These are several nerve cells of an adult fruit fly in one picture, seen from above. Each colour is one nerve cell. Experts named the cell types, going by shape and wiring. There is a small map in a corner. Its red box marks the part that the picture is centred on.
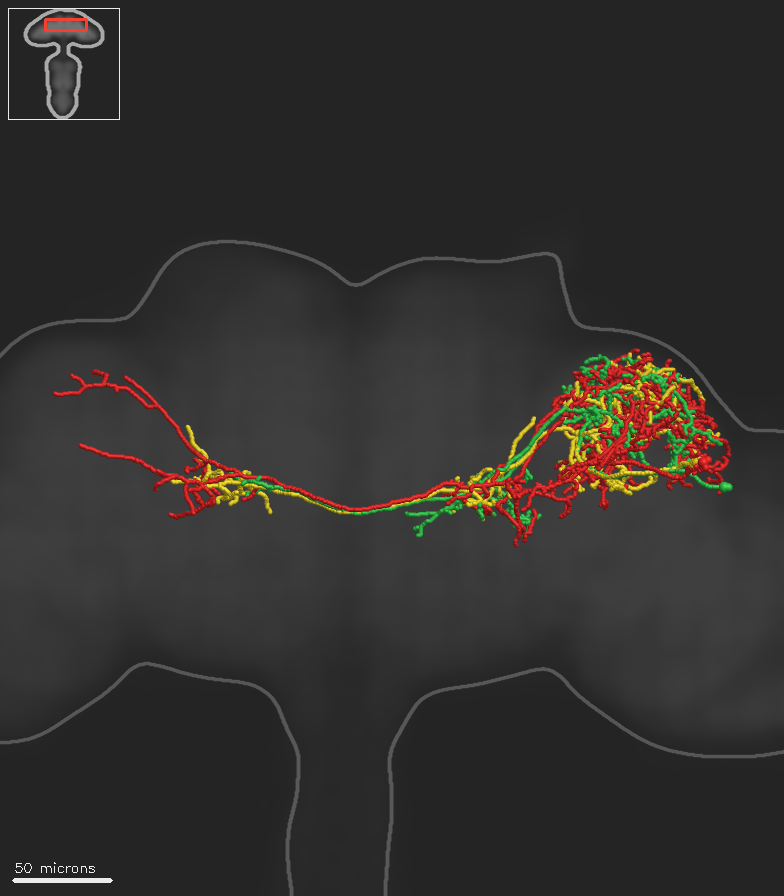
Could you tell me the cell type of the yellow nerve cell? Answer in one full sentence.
The type assigned to this nerve cell is CB3439.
